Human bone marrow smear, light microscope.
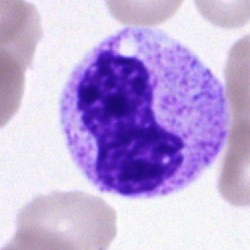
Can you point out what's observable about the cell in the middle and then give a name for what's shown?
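Starting with the nucleus, it is indented on its right side into a kidney-like shape. Its chromatin is dark purple and coarsely clumped. Moving to the cytoplasm, fine purple granules are scattered throughout it. One small clear vacuole sits at the top edge of the cell beside the nucleus. The cell is a band neutrophil.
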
